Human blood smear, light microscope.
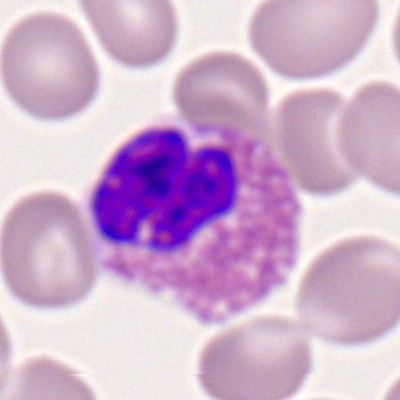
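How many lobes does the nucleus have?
Two.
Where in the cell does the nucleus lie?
Toward the upper left.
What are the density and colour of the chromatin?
Dense and dark purple.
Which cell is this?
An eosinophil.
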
